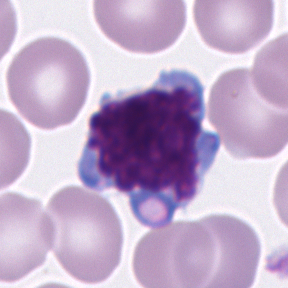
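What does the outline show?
Irregularity, with knobby bulges of cytoplasm.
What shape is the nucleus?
One unlobed mass, angular and roughly square.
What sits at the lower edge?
A small round pale pink body within the pale blue cytoplasm.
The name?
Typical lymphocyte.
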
